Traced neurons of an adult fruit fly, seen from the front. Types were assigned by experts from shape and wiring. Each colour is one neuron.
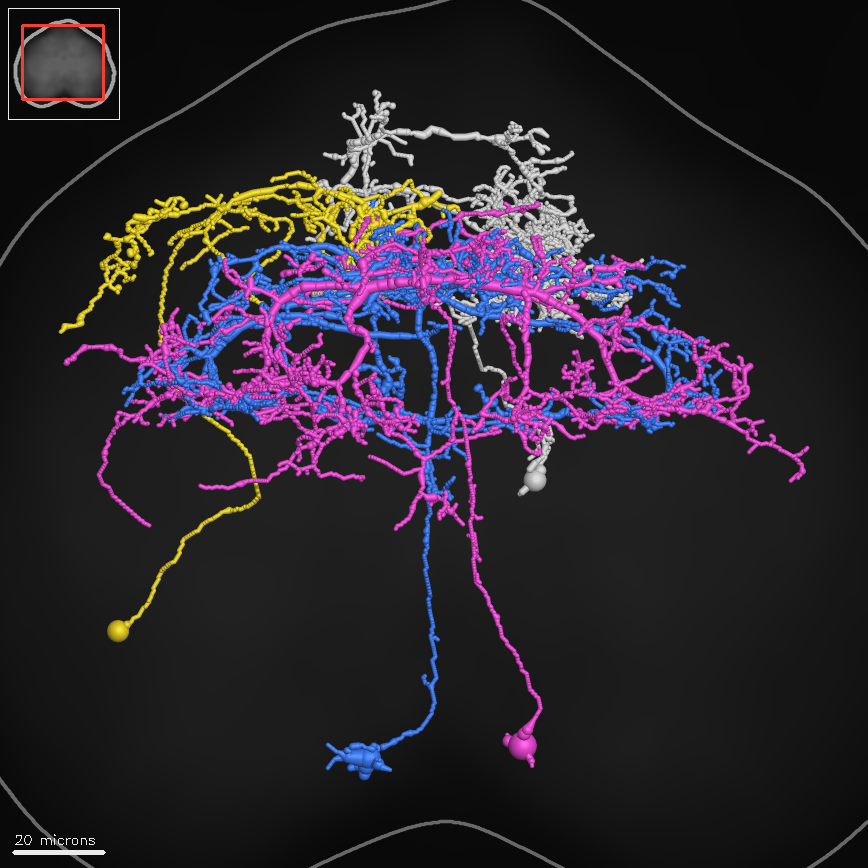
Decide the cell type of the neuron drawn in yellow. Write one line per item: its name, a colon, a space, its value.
cell type: IN03B074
